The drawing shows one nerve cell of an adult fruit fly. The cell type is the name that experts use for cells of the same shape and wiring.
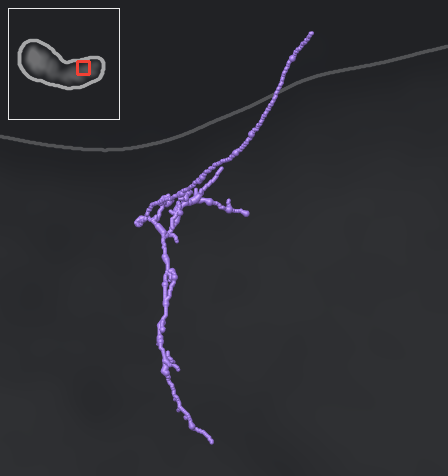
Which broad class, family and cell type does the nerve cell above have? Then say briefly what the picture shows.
Its broad class is sensory neuron entering the nerve cord. The name of its family is class mechanosensory tactile. It is of cell type SNta03. No cell body is drawn. In this view it is taller than it is wide.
